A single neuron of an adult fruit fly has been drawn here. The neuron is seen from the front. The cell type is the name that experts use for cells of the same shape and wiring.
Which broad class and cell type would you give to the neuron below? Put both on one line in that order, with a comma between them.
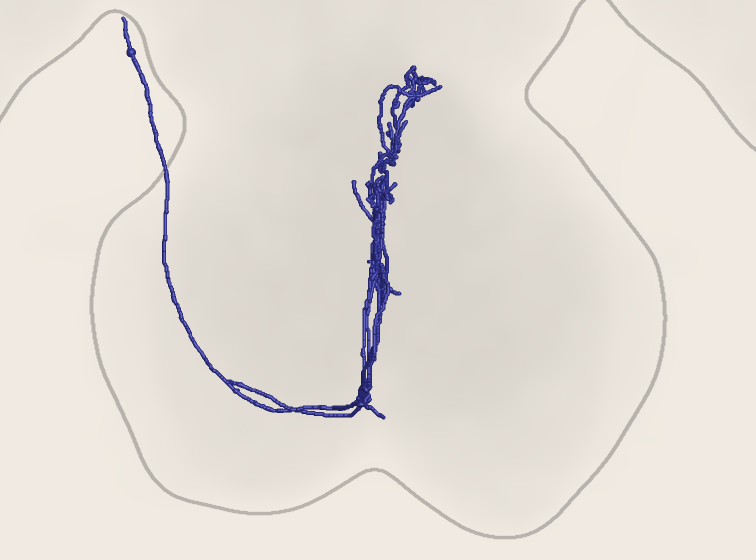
sensory neuron entering the nerve cord, SNxx31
